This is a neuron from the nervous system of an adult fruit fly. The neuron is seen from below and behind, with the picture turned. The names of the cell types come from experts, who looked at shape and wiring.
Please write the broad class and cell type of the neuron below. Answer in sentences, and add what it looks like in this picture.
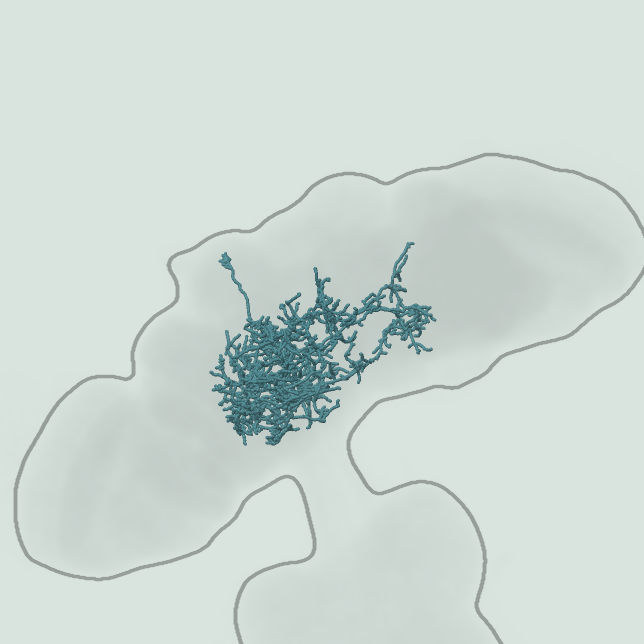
This is a central-brain intrinsic neuron. Its cell type is PS088. As drawn here it is about as wide as it is tall.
